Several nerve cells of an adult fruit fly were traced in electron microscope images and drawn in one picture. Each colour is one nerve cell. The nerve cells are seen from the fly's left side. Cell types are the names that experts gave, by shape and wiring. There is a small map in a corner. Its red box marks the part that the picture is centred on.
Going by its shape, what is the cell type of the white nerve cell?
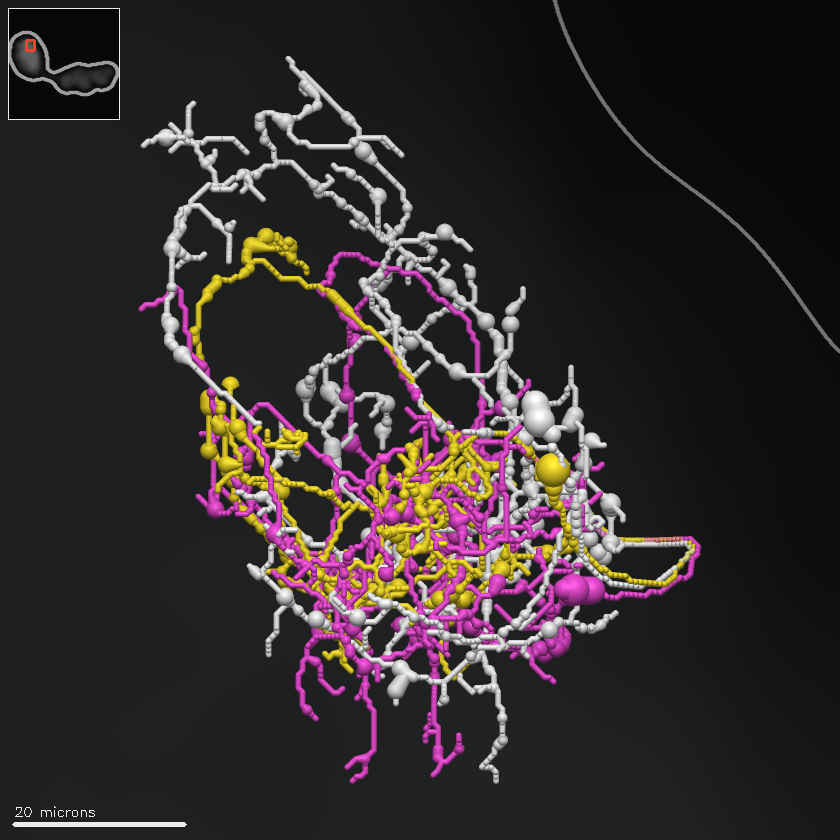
CB2904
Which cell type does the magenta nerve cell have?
CB2733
